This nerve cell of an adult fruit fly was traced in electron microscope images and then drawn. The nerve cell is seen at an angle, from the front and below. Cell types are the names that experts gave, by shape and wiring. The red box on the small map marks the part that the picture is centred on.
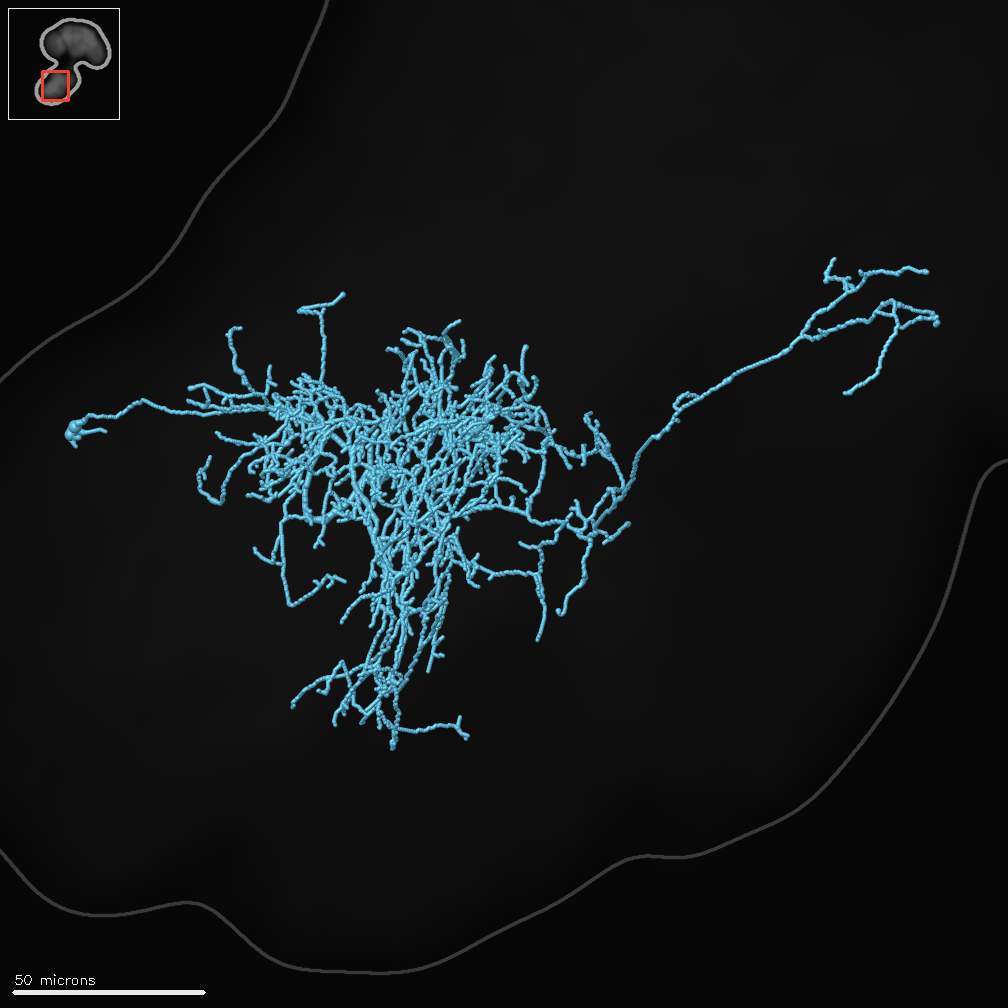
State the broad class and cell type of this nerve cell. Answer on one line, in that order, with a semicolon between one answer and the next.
nerve-cord intrinsic neuron; INXXX129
